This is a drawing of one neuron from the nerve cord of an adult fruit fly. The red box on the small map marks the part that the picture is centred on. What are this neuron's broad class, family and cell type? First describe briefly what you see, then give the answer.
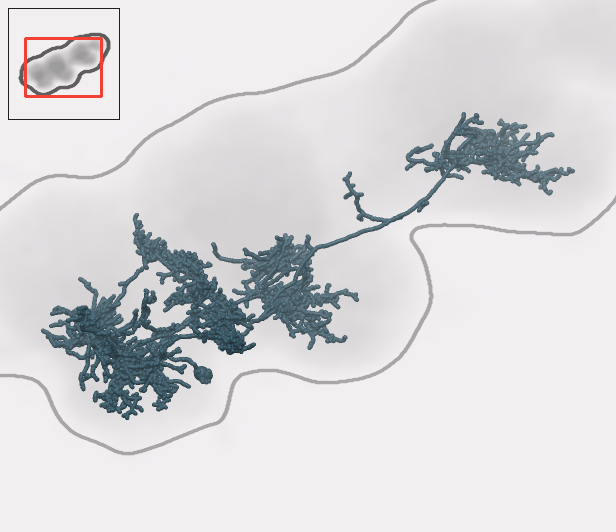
The picture shows dozens of branch ends. As drawn here it is wider than it is tall. Its broad class is nerve-cord intrinsic neuron. The family is hemilineage 05B. The cell type is IN05B002.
